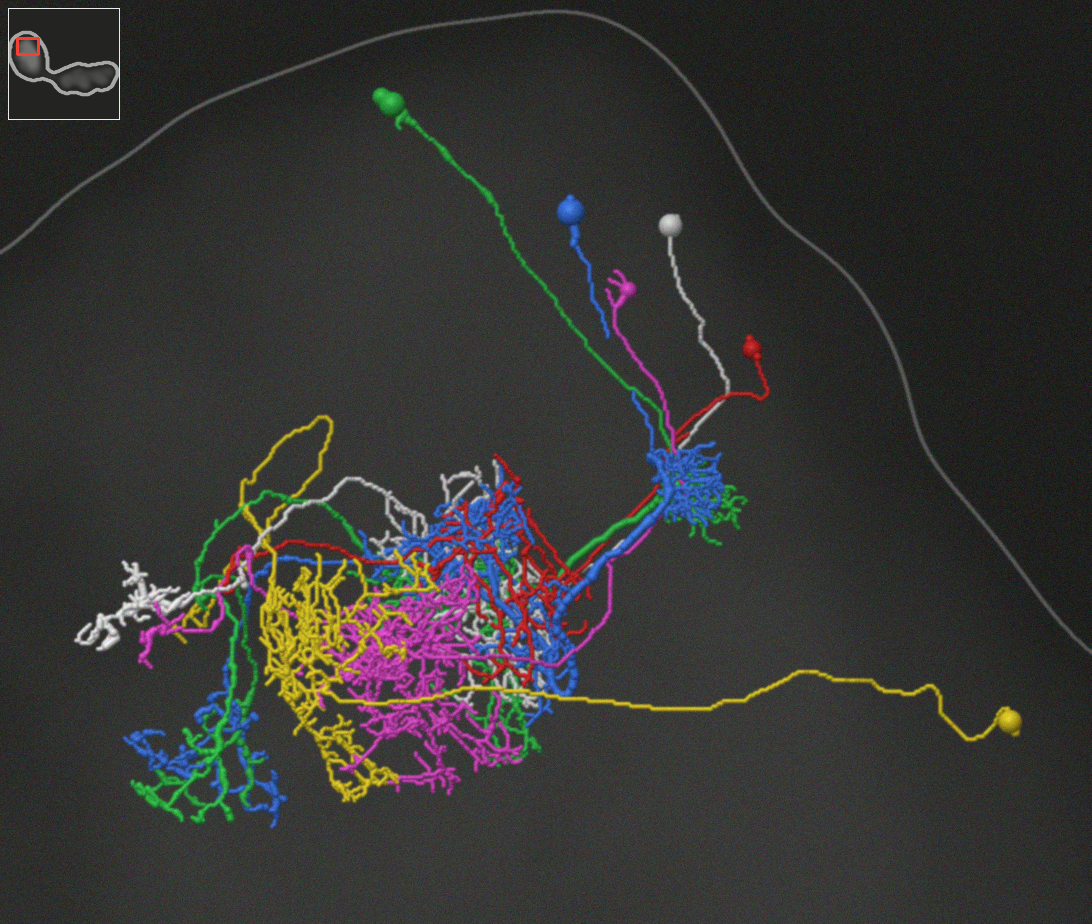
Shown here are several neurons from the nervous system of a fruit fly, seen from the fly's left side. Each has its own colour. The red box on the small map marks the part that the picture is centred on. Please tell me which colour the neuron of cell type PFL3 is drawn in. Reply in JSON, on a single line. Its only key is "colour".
{"colour": "blue"}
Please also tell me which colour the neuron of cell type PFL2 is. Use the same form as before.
{"colour": "green"}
